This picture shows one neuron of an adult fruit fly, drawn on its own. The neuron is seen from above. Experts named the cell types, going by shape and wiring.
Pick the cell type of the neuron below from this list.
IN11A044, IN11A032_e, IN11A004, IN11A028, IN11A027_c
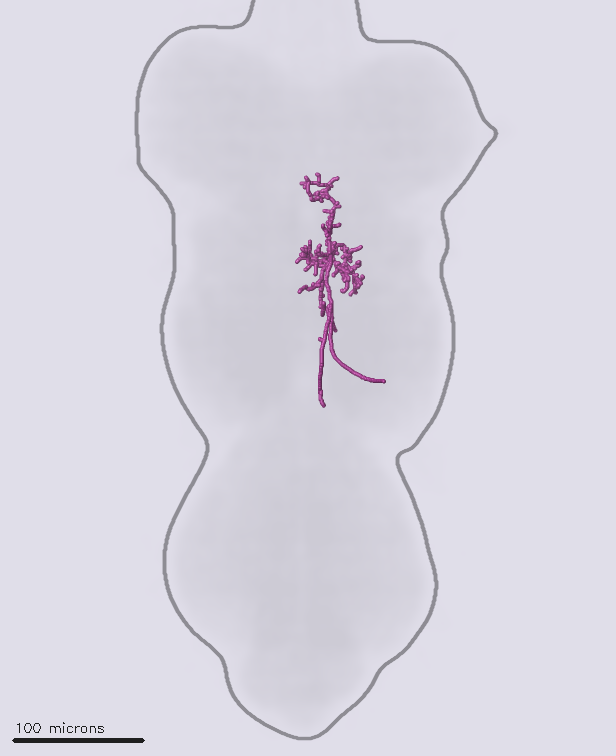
IN11A032_e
